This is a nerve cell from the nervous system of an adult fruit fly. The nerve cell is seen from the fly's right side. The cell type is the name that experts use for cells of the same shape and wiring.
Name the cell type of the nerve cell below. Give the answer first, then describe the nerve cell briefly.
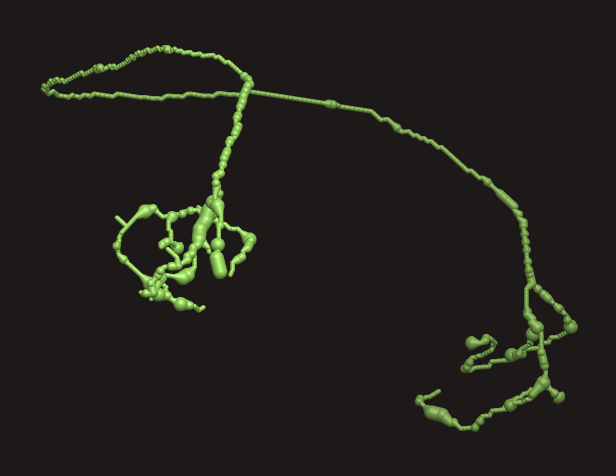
It is of cell type ORN_VA6. This is a sensory neuron entering the brain. No cell body is drawn. In this view it is wider than it is tall.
